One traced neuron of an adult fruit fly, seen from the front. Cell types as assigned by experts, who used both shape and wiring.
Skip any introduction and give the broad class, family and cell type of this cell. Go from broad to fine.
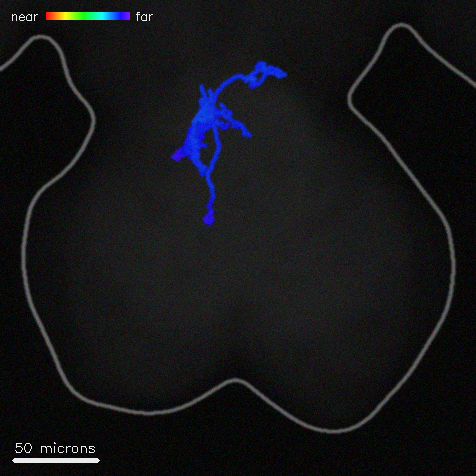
nerve-cord intrinsic neuron; hemilineage 06A; IN06A117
